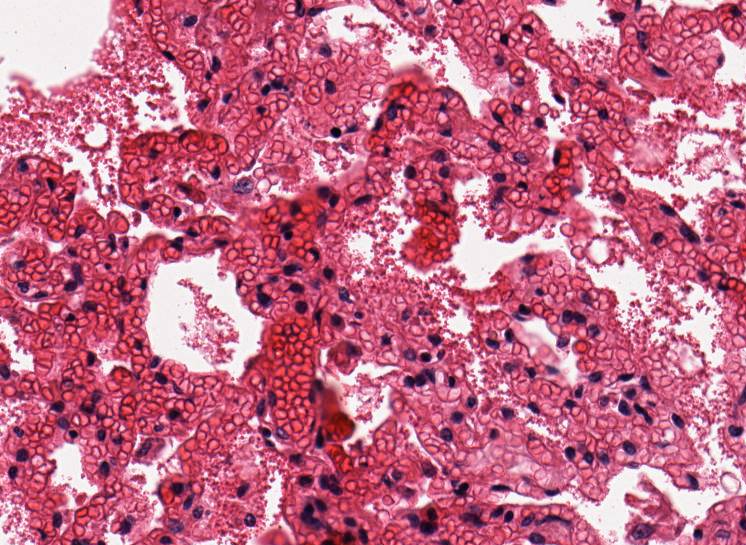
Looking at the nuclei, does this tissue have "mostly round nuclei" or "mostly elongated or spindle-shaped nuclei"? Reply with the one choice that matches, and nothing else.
Mostly round nuclei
